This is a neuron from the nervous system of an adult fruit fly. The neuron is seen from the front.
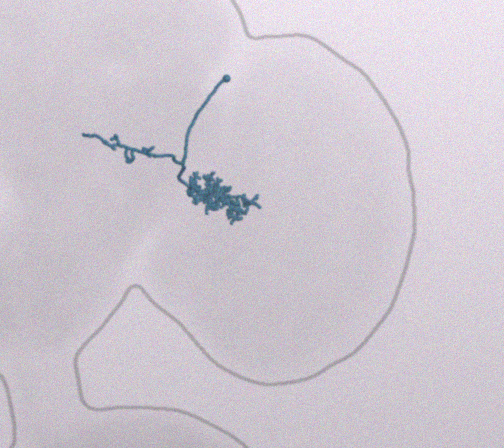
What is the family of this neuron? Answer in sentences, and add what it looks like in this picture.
The family is hemilineage VPNd1. It is a visual projection neuron. The cell body can be seen at the top of the picture. In this view it is about as wide as it is tall.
